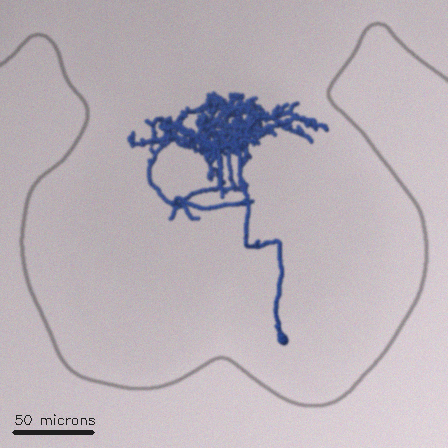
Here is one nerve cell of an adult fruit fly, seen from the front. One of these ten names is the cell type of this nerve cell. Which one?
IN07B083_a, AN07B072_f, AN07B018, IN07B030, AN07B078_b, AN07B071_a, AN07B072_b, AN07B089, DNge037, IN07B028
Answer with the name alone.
IN07B030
